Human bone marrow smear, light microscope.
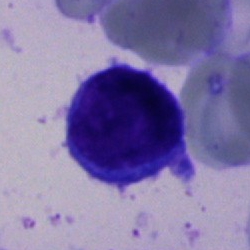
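A lymphocyte in a stained bone marrow smear, roughly round in outline. Its rim of cytoplasm is deep blue, with no distinct granules to be seen. Note the small bluish tag sticking out from the lower right edge.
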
